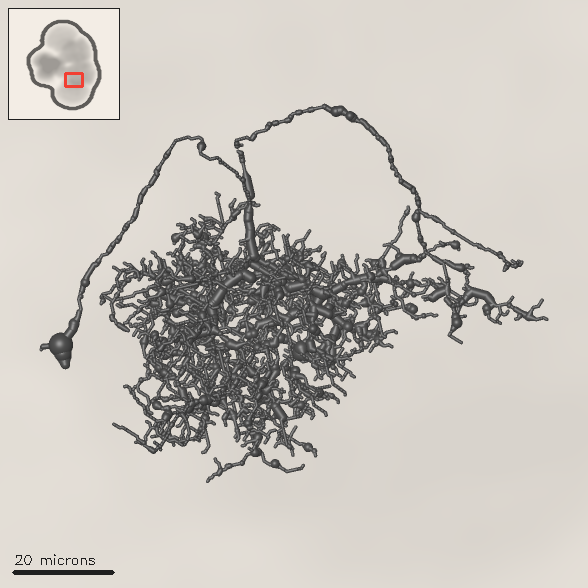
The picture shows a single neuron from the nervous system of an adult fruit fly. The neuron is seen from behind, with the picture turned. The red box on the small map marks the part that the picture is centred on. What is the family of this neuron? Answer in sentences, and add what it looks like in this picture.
The family is hemilineage LALa1_anterior. This is a central-brain intrinsic neuron. The cell body is on the left of the picture. From left to right in the picture it spans about 100 microns. More than a hundred branch ends can be seen.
